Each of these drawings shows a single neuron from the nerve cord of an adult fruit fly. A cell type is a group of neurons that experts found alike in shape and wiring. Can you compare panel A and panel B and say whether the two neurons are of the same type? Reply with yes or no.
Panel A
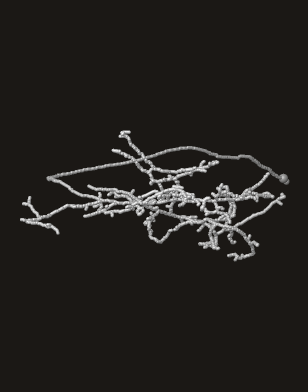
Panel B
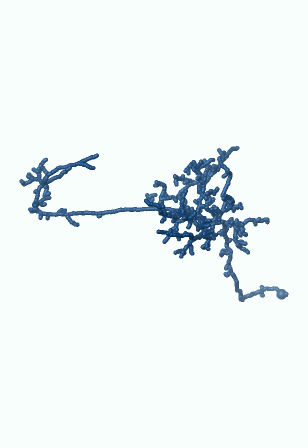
no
